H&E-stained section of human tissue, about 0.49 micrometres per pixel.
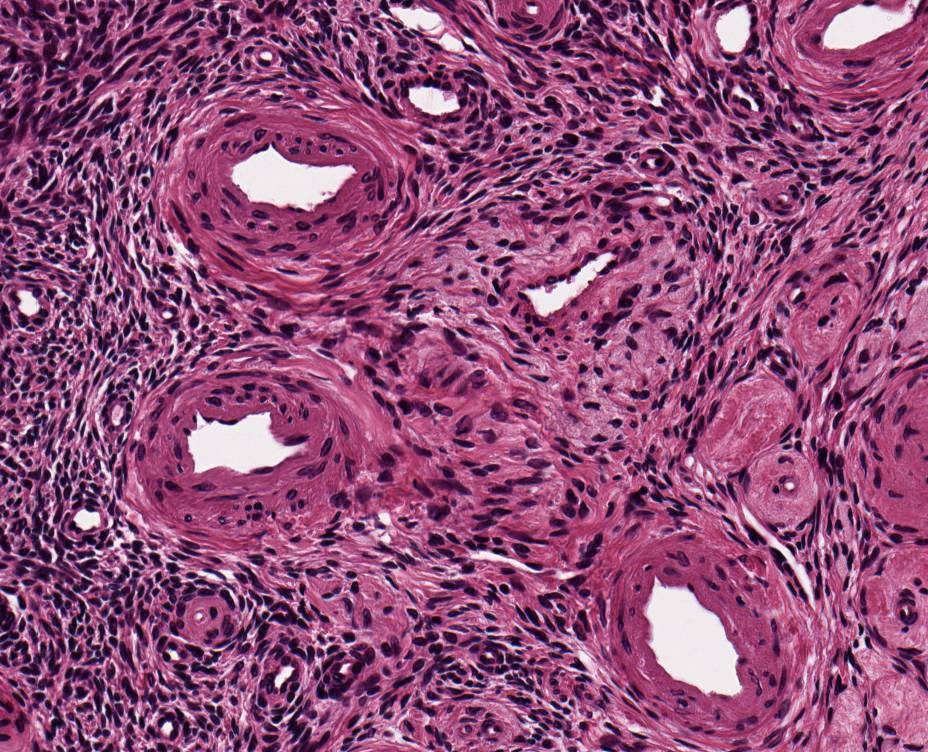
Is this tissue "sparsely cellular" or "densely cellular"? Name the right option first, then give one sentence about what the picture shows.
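Densely cellular. The stroma is densely packed with small cells that have dark oval to spindle-shaped nuclei and scant cytoplasm, most crowded toward the left edge.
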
